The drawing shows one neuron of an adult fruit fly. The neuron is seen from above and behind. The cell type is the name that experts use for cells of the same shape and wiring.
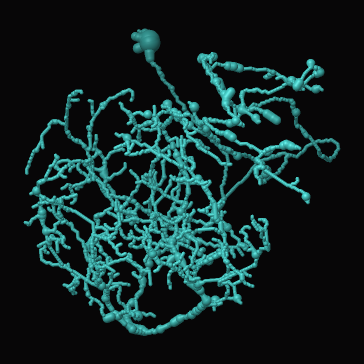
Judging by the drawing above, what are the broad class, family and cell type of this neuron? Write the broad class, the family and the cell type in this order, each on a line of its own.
central-brain intrinsic neuron
hemilineage SLPav1_medial
LHAV3e4_b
